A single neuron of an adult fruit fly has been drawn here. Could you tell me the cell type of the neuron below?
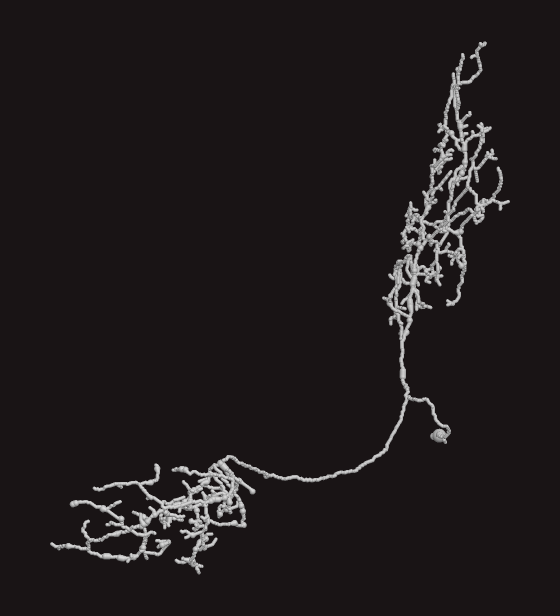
LoVP76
